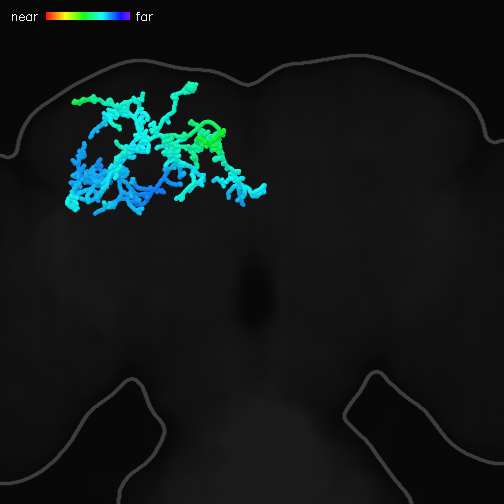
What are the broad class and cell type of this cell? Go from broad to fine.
central-brain intrinsic neuron; ATL023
